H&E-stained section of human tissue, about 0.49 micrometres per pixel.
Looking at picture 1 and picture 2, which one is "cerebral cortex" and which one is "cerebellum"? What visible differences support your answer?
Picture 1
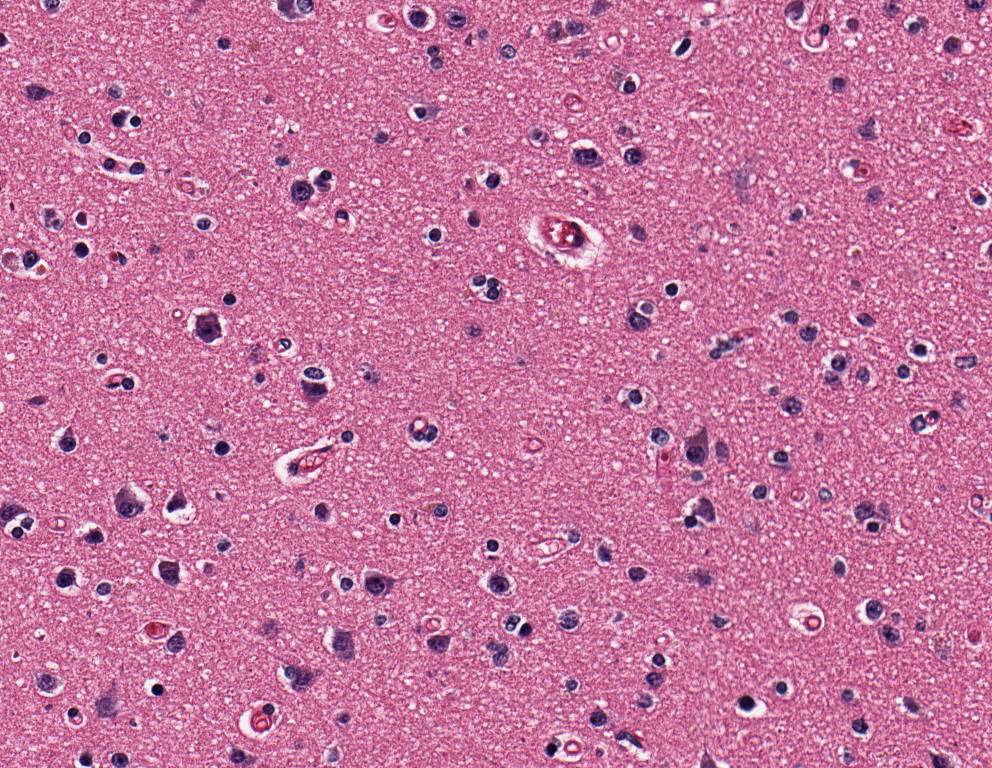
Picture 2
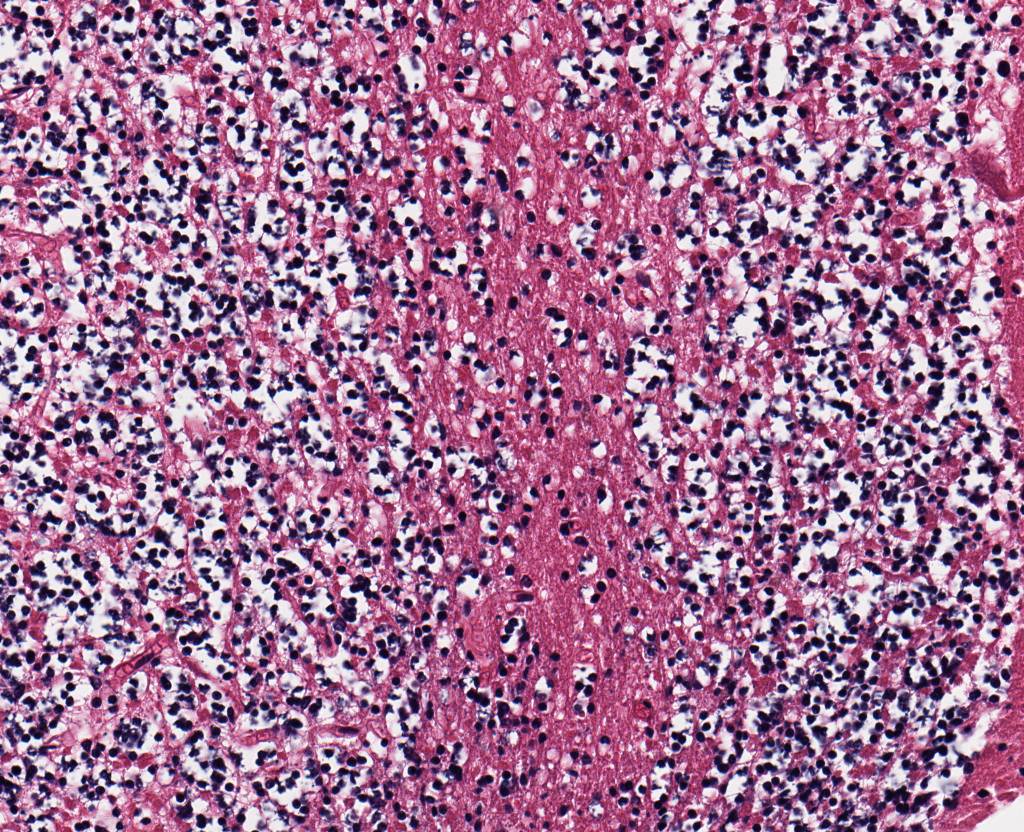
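Cerebral cortex is picture 1, cerebellum picture 2. In the cortex, small cells with round dark purple nuclei and scant cytoplasm lie singly, fairly evenly spread, in no layers or rows. Between them lies a uniform fine pink fibrillary background sprinkled with tiny clear round vacuoles. The cerebellum has sheets of small, round, uniform, deeply haematoxylin-stained nuclei crowded left and right, split by a paler vertical band of fine pink fibrillary material with far fewer nuclei. Many of those nuclei sit in clear spaces, a bubbly look from shrinkage in processing.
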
